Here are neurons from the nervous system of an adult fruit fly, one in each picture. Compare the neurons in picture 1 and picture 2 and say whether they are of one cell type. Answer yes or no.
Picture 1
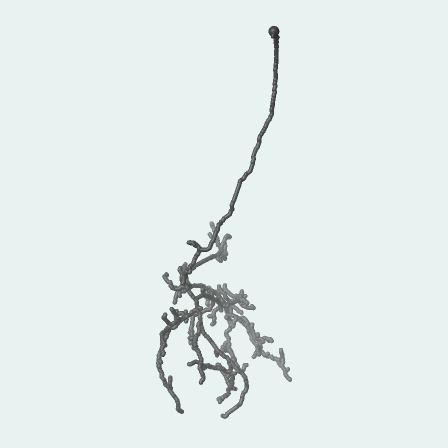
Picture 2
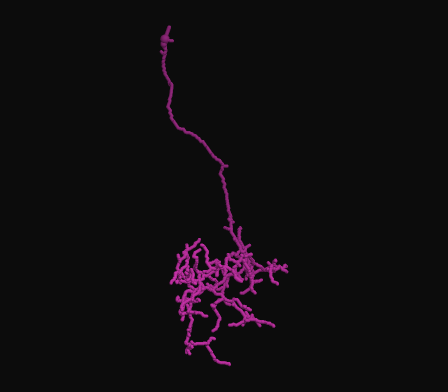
no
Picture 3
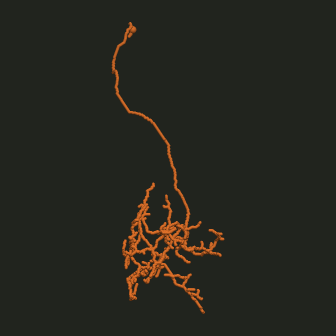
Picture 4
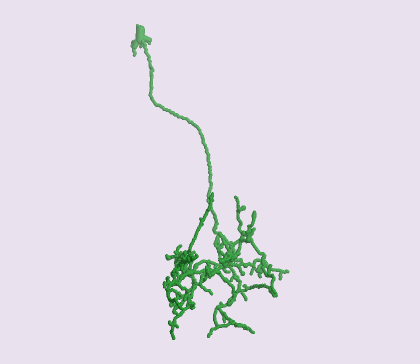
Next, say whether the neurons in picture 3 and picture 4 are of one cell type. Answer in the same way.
yes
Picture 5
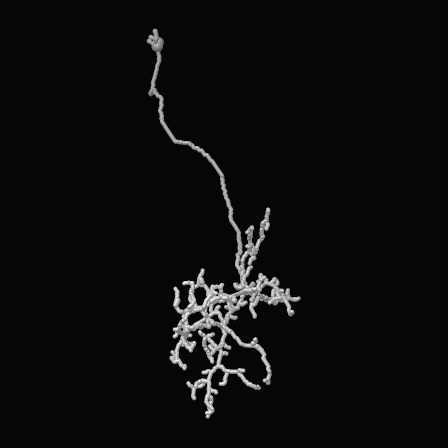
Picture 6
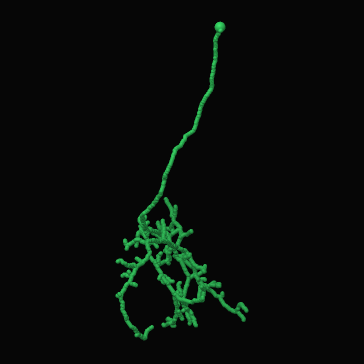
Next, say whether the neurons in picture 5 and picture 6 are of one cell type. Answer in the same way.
no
